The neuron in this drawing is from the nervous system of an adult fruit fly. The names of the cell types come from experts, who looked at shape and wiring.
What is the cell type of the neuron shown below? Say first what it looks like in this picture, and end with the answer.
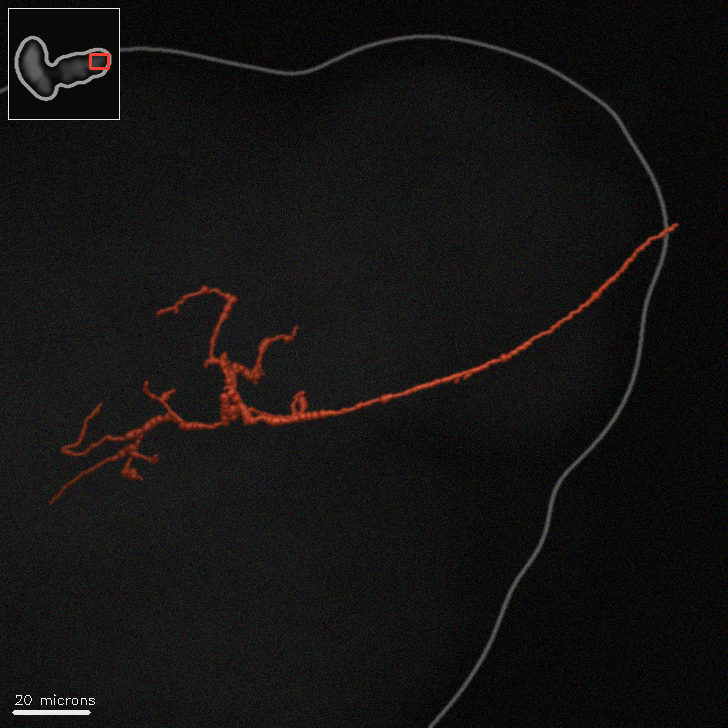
It is in the nerve cord and does not reach the brain. By the scale bar it is about 170 microns wide in this view. This is a sensory neuron entering the nerve cord. It is of cell type SNch01.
